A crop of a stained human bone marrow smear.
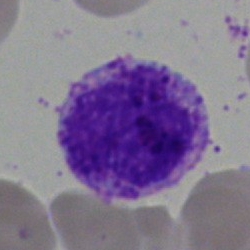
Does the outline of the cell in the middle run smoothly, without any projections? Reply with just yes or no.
No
